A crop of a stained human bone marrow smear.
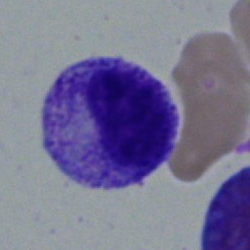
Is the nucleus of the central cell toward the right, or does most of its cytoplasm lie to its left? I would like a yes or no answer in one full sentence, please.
Yes, on the right side of the cell lies its nucleus.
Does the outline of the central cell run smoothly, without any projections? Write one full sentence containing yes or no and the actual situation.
Yes, the edge of the cell is even, with no ragged parts or projections.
